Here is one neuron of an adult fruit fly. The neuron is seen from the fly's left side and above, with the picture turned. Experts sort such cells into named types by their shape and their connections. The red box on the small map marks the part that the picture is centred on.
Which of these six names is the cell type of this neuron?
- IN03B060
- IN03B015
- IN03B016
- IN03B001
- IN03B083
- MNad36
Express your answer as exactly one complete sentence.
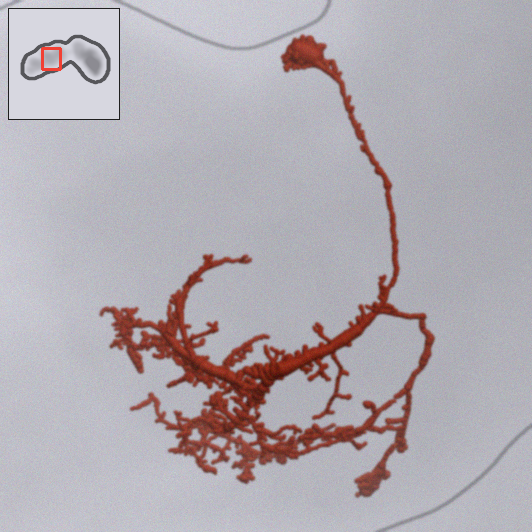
The neuron is a member of cell type IN03B001.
